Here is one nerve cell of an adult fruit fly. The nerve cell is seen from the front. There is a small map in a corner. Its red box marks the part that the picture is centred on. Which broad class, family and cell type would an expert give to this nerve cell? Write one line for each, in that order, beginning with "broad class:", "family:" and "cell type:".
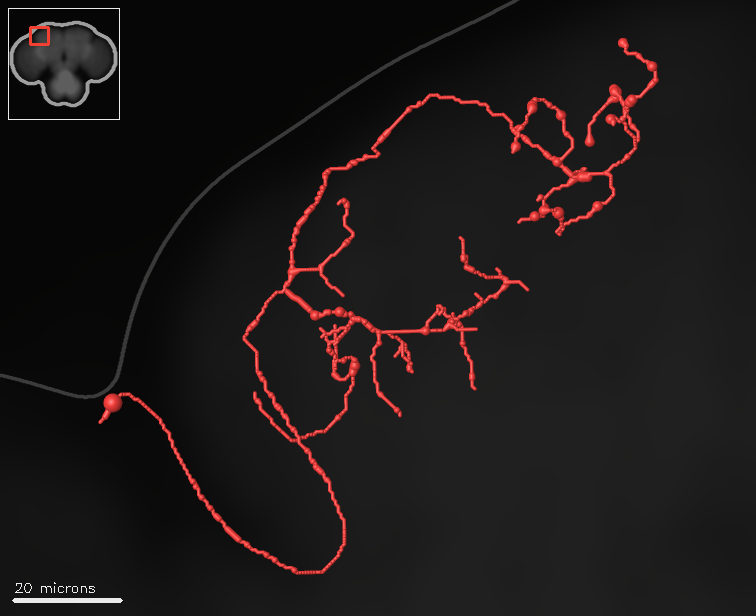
broad class: central-brain intrinsic neuron
family: hemilineage VPNl&d1_dorsal
cell type: CB2089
